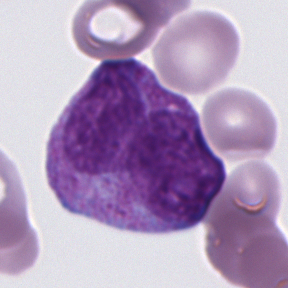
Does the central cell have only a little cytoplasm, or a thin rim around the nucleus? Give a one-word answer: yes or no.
Yes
